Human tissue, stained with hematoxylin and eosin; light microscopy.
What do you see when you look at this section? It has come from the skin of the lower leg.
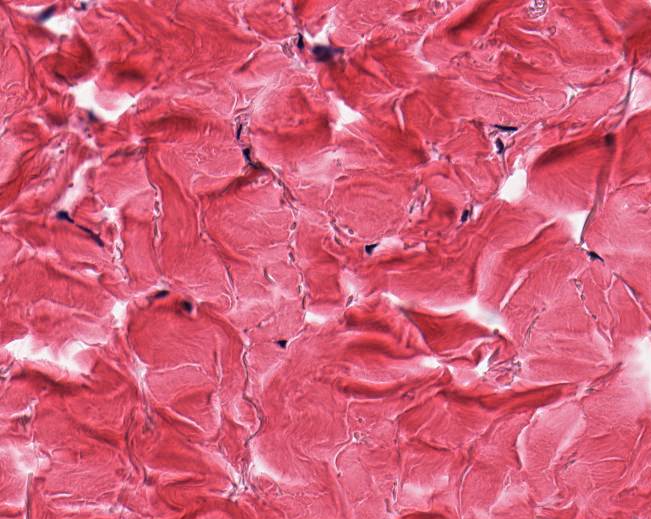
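First, the field: entirely filled by closely packed, thick, pink-staining bundles of collagen fibres. Second, many bundles carry fine wavy lines along their length. Third, nuclei are few and widely scattered. Fourth, those nuclei are small, dark and elongated, sitting in the narrow spaces between bundles.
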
